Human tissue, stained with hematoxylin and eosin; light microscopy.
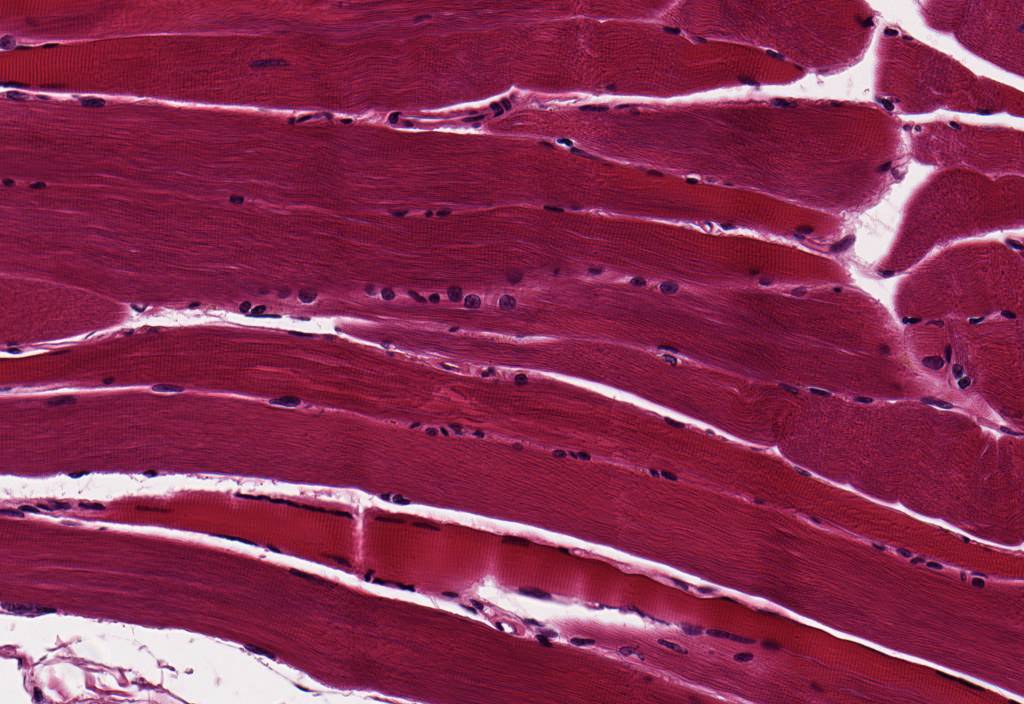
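Skeletal muscle, H&E stained section: long, parallel fibres cross most of the field roughly horizontally, and you can make out fine transverse cross-striations along them. Note the elongated dark nuclei sitting at the edges of the fibres rather than in their centres, with many of them spaced along the length of each fibre.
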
